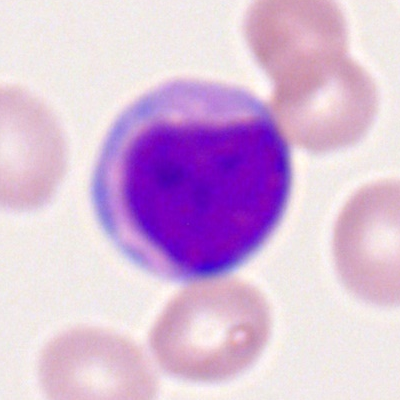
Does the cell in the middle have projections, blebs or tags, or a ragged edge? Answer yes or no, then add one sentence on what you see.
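No. The cell outline is roughly round and smooth.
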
